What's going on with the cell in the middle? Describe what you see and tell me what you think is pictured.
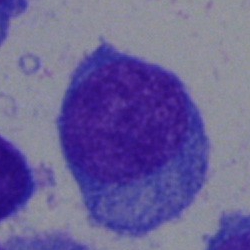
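Look first at the outline: it is roughly oval, with a small pointed bump at the top. Notice that most of the cytoplasm sits below the nucleus, off to one side of the cell. Its colour is a pale greyish blue, turning a deeper blue at the rim along the cell edge. You won't find any distinct granules in it. This is a plasma cell.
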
